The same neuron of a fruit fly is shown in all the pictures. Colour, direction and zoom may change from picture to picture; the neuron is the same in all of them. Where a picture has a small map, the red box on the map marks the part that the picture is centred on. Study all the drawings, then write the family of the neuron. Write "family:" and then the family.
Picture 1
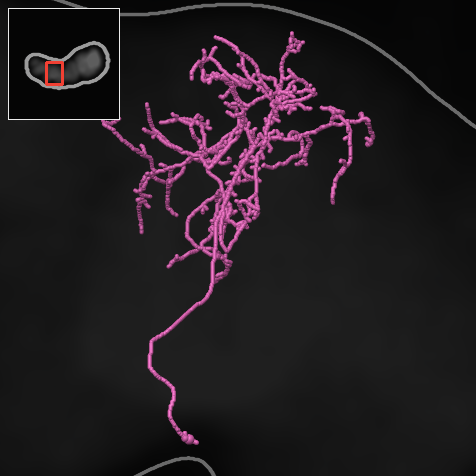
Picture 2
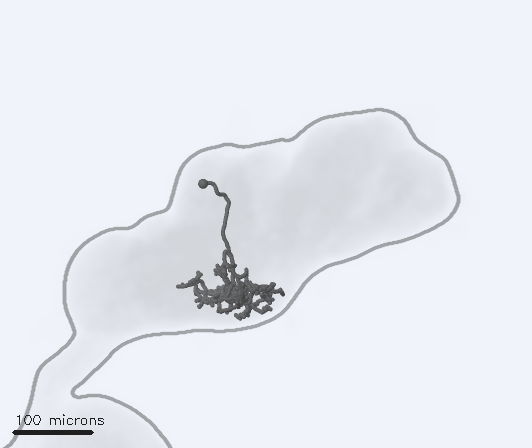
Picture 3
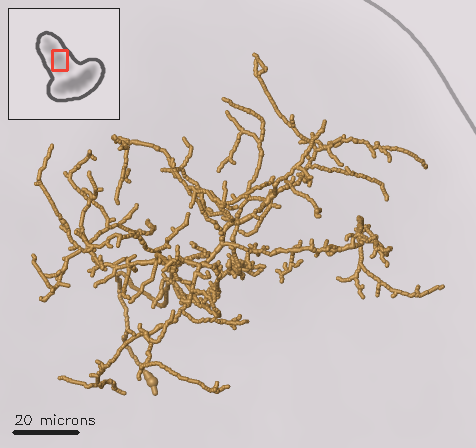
family: hemilineage 00A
